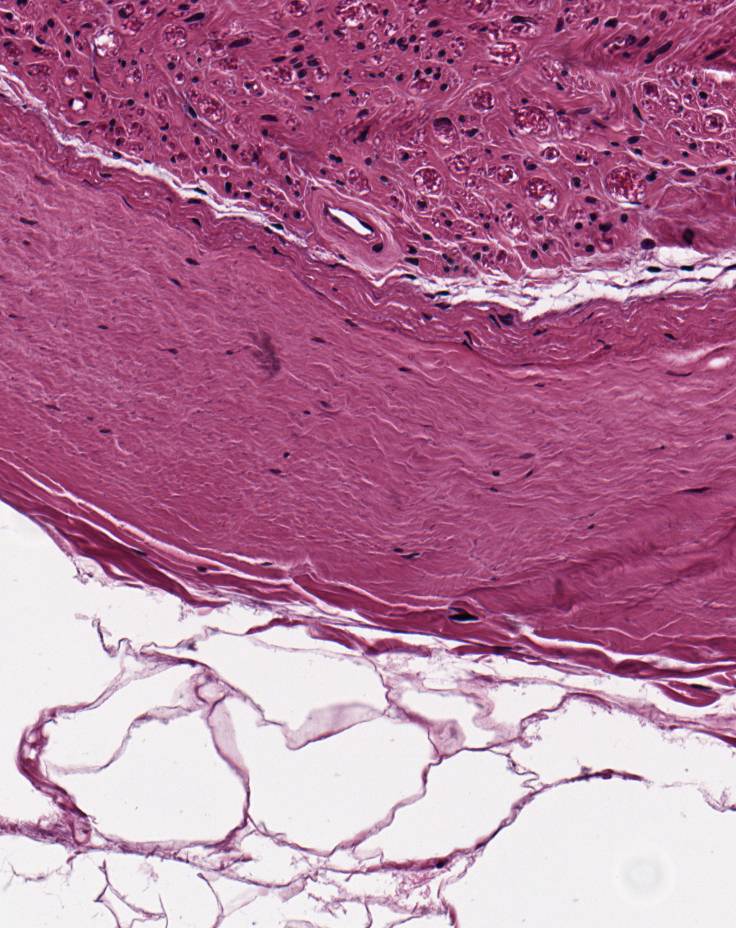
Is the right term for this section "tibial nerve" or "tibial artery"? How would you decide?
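This is tibial nerve.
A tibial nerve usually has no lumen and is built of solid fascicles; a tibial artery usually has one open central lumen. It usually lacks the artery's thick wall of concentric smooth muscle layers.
Seen: a cellular top zone with many small rounded cross-sectioned profiles and scattered dark nuclei between; a broad middle band of dense fibrous tissue, its wavy collagen running roughly lengthwise, left to right; fat below, large empty spaces parted by thin pink septa.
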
